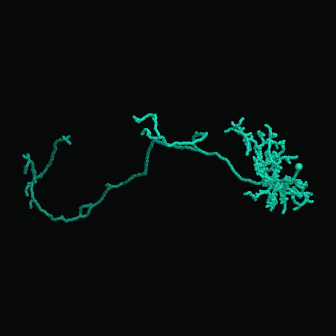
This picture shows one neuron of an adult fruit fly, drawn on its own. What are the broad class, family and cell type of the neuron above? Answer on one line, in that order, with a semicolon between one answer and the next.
central-brain intrinsic neuron; hemilineage VLPl2_medial; AVLP191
